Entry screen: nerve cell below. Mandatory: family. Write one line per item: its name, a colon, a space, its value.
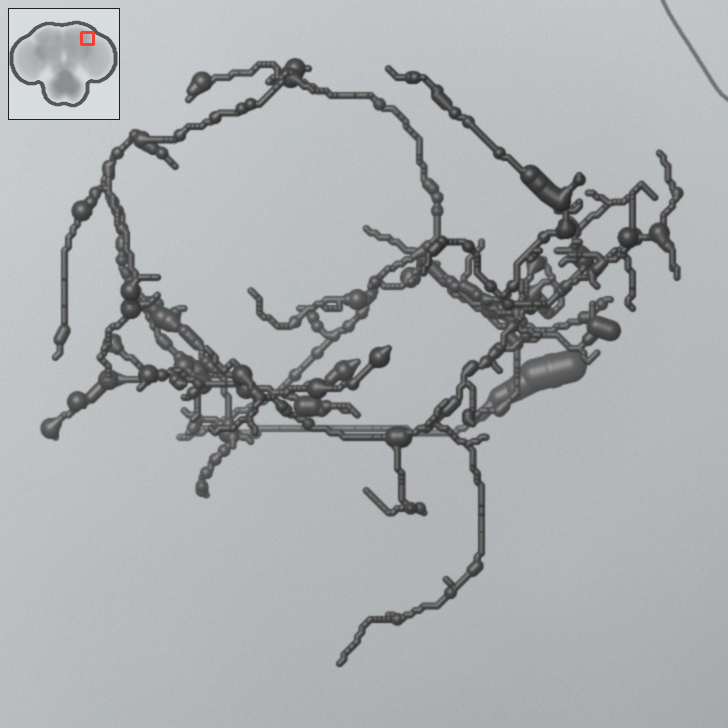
family: hemilineage LHp1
